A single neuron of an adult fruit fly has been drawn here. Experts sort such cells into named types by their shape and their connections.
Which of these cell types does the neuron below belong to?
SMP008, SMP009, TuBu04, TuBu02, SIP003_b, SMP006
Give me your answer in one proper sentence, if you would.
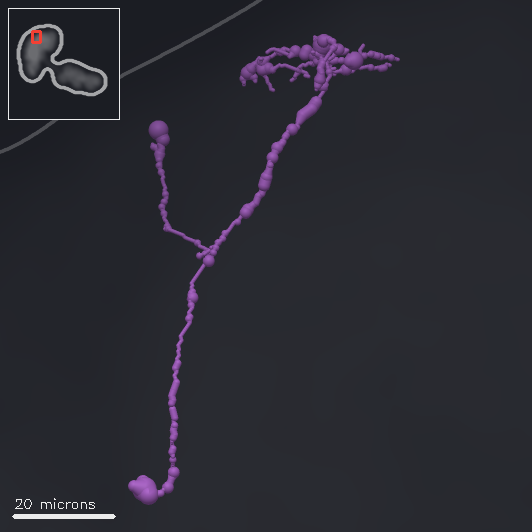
The neuron is of cell type TuBu02.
